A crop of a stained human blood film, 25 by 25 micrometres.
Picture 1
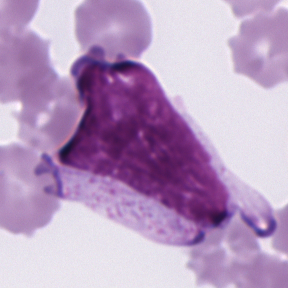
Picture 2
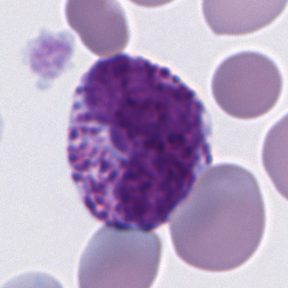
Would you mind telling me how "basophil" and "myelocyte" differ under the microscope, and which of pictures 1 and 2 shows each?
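In picture 1 you are looking at a myelocyte, and in picture 2 at a basophil. Start with the granules: the myelocyte has fine purplish-pink ones scattered through pale cytoplasm, while the basophil is packed with coarse, dark purple ones.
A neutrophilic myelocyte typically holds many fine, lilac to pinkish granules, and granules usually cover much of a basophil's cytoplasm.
Now the cytoplasm: it is pale lilac in both, lying mainly as a band along the lower side of the nucleus in the myelocyte, but showing between the granules mainly on the left side of the basophil.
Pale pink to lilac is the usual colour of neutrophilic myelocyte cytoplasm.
The myelocyte's nucleus is a single large unlobed mass filling most of the cell, whereas the basophil's dark nuclear mass takes up its upper and right part. Finally, the myelocyte's outline is irregular, drawn out into a tapering tail at the lower right, and its cytoplasm has no vacuoles.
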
